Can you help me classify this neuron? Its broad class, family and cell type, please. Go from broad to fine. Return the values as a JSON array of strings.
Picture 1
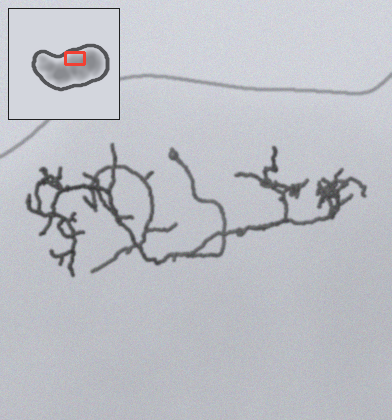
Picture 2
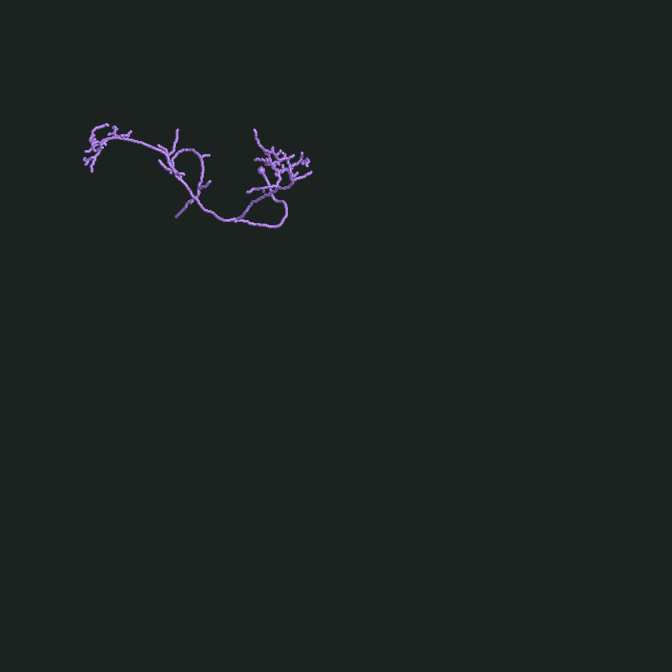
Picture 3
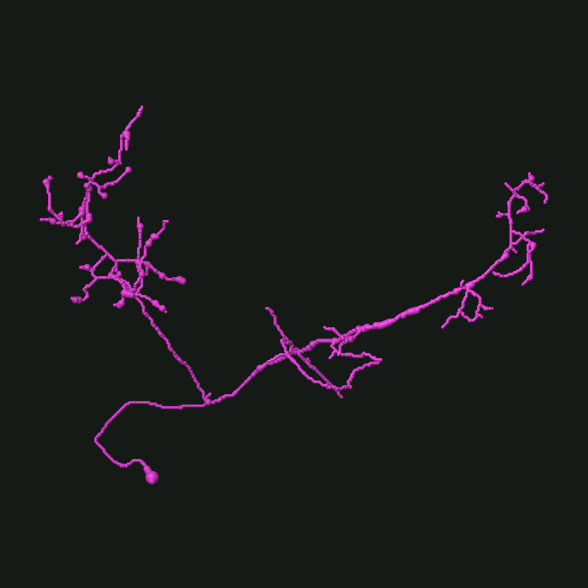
["central-brain intrinsic neuron", "hemilineage DM3_dorso_lateral", "SMP320"]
